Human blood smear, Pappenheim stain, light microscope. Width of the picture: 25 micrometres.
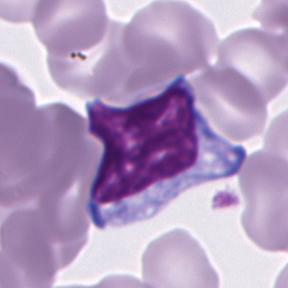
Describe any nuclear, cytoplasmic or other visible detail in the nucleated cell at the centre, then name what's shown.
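Outline angular, several pointed corners. Chromatin dense dark purple, broken by a few paler streaks. Cytoplasm mainly below and right of nucleus. Cytoplasm pale blue, deeper blue along outer cell edge. Cell: typical lymphocyte.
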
